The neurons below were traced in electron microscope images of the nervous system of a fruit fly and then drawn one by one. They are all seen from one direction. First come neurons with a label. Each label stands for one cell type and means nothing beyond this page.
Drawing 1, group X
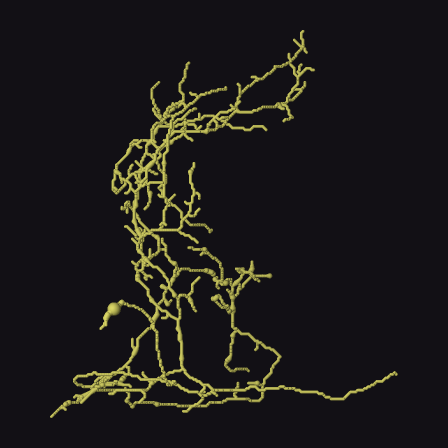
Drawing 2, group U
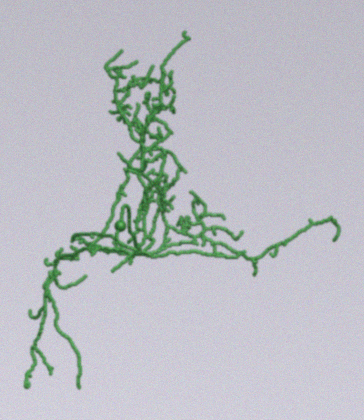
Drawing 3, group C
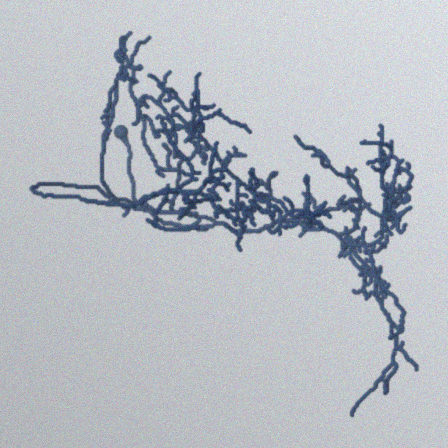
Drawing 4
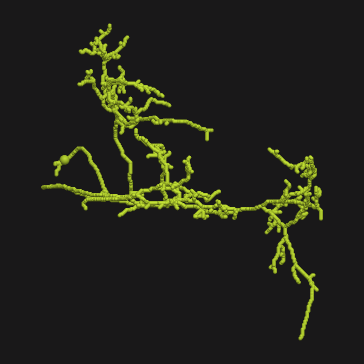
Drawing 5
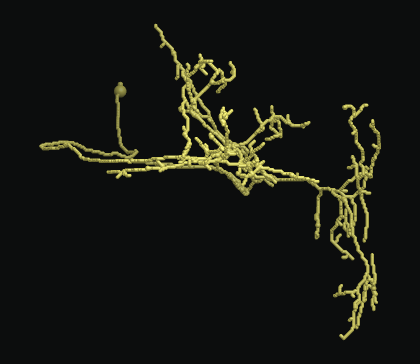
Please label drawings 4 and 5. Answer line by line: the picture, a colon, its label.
4: group C
5: group C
